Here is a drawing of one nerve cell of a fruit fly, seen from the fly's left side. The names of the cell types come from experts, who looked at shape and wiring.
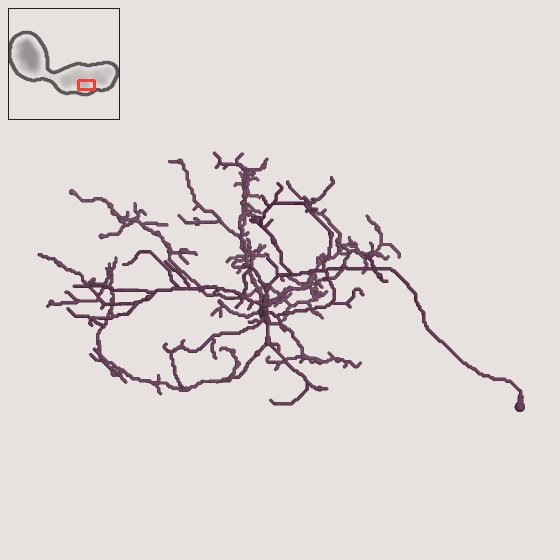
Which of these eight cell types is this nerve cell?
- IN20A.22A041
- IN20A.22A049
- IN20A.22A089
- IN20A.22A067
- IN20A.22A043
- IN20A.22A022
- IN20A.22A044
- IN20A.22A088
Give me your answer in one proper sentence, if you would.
A cell of type IN20A.22A043 is what this nerve cell is.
